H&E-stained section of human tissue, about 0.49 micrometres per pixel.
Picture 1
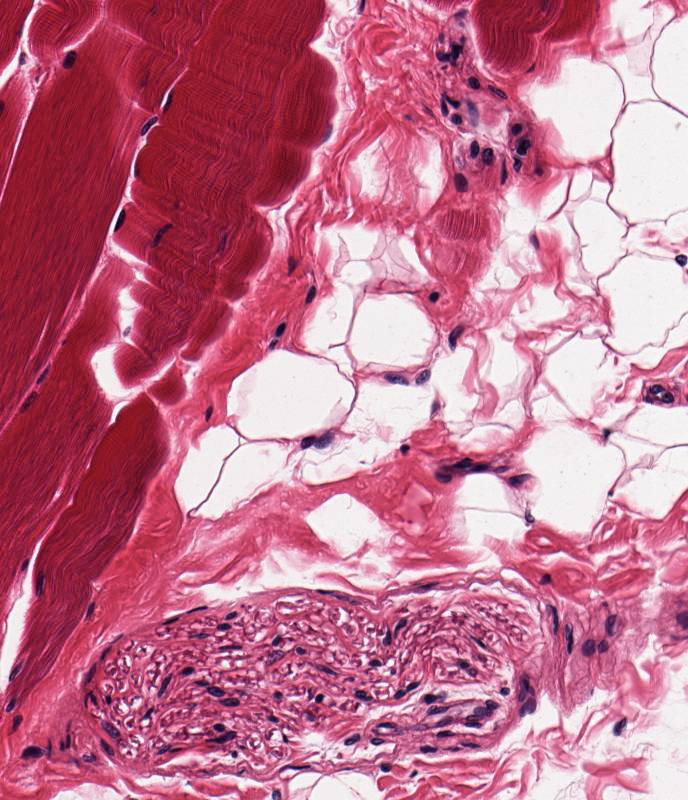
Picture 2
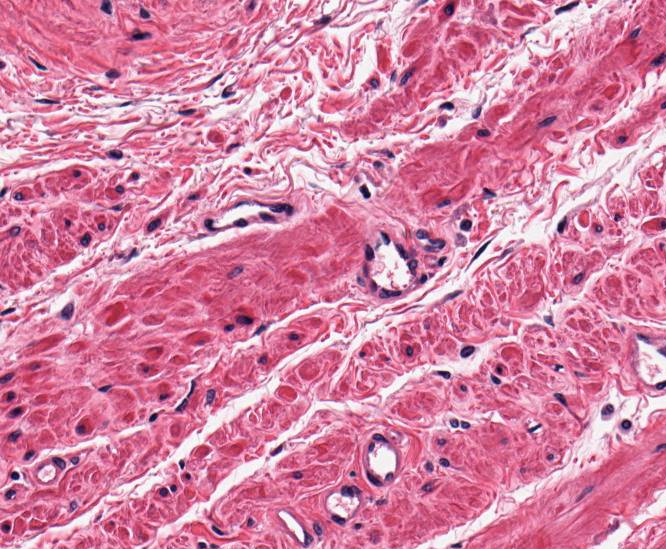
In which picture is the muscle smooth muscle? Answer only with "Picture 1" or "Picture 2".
Picture 2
